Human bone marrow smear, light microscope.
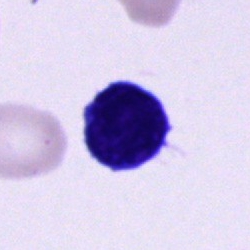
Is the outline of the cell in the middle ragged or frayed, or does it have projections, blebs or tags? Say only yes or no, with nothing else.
Yes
